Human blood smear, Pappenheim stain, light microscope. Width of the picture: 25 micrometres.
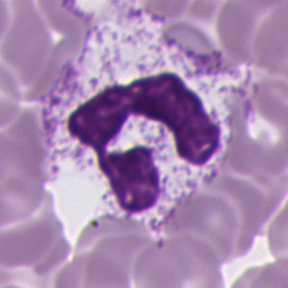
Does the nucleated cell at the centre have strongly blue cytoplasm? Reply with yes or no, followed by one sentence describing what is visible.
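No. The cytoplasm is abundant and very pale, almost colourless.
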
